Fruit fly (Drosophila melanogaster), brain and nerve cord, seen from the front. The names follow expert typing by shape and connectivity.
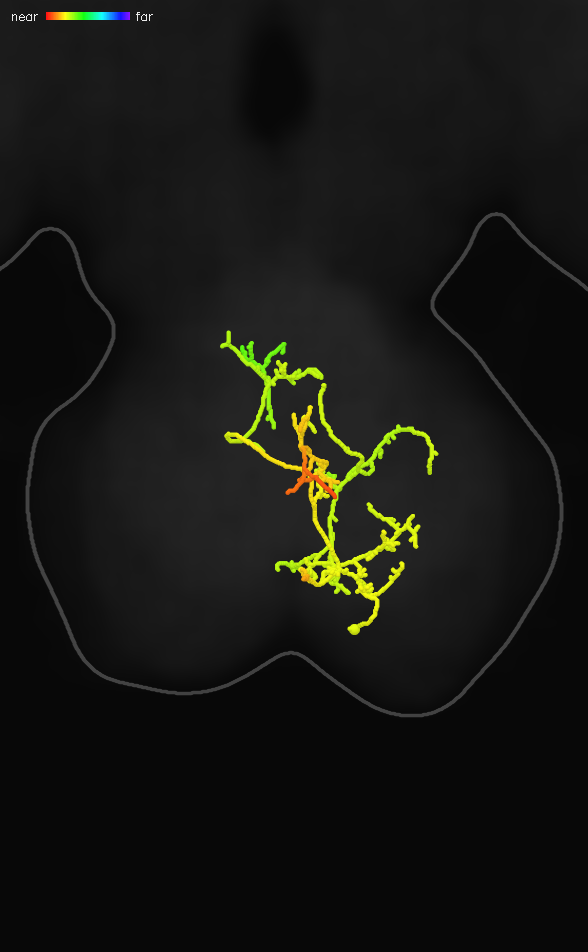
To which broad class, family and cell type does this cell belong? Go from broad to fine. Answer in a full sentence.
A nerve-cord intrinsic neuron of hemilineage 06B, type IN06B080.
